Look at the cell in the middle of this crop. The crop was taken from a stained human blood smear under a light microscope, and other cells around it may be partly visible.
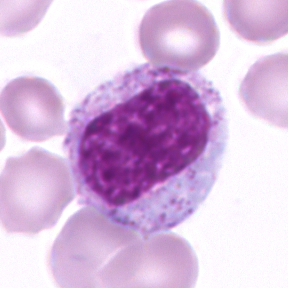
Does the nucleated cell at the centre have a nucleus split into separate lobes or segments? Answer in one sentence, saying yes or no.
No, this cell's nucleus is one compact mass of round, oval or kidney shape.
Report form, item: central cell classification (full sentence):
Within this crop, a metamyelocyte occupies the central position.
